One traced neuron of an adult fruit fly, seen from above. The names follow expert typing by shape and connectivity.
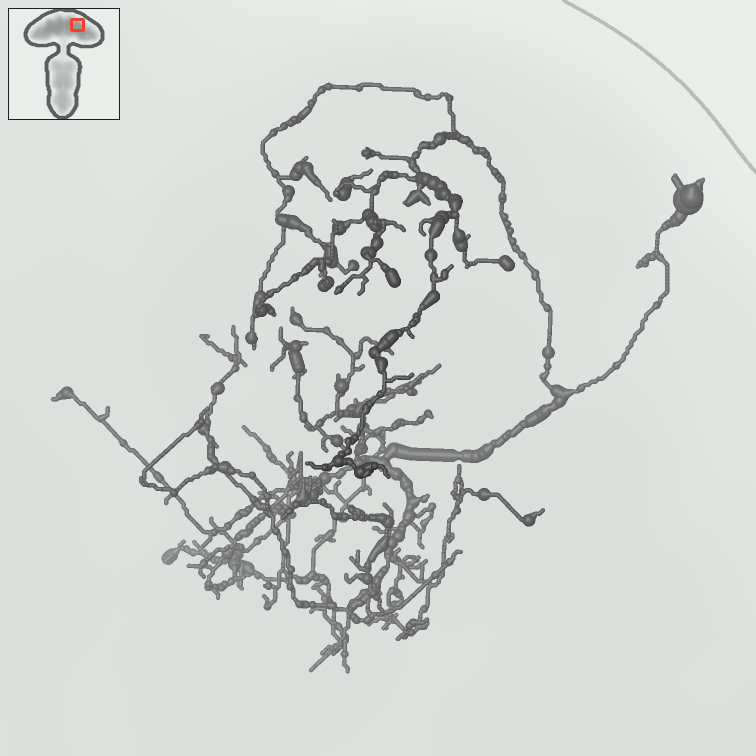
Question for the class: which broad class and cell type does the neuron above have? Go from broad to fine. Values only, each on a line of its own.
central-brain intrinsic neuron
AVLP380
